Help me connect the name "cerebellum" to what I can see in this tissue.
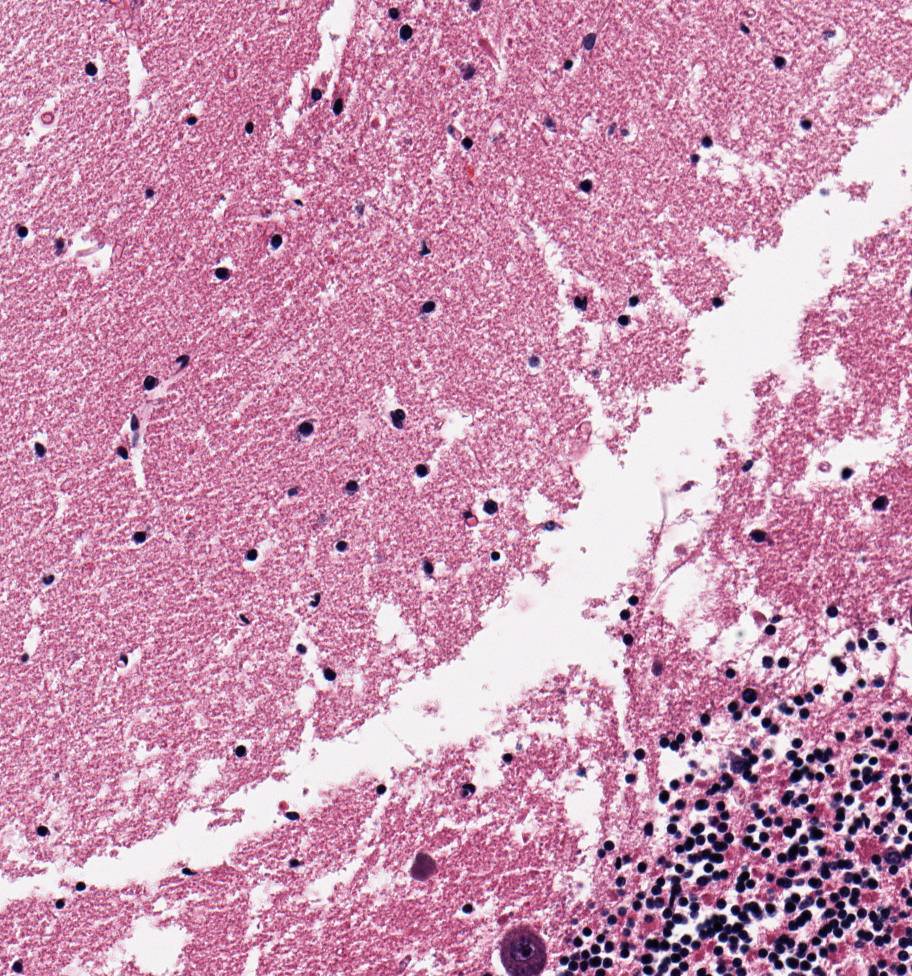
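This is cerebellum. Most of the field, above and left of a cleft, is pale pink, finely fibrillary neuropil with few cells. The lower right corner, by contrast, is filled by a dense sheet of tightly packed cells with small, round, very dark nuclei and almost no visible cytoplasm. No epithelium lines the cleft or any surface.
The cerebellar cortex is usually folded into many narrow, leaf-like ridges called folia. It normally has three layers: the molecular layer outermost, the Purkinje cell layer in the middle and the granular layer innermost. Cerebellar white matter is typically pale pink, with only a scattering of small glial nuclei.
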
